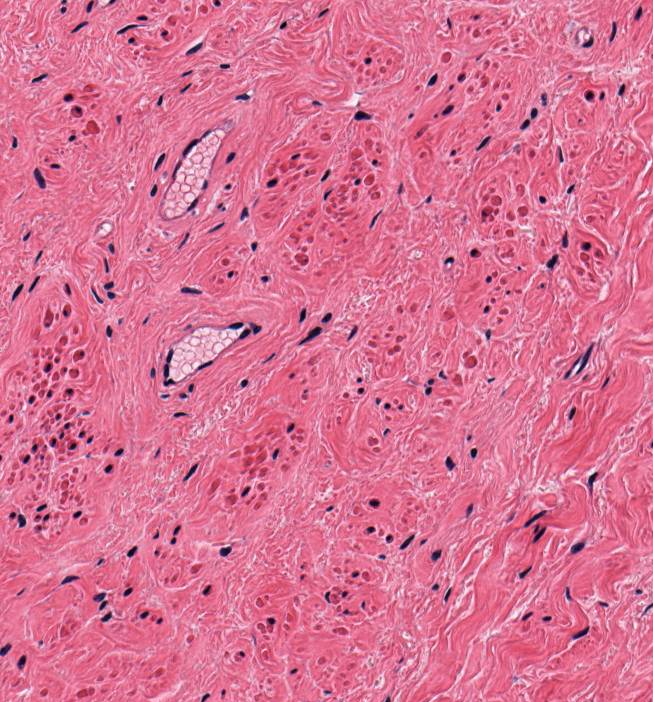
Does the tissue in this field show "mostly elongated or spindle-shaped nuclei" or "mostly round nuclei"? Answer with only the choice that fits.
Mostly elongated or spindle-shaped nuclei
